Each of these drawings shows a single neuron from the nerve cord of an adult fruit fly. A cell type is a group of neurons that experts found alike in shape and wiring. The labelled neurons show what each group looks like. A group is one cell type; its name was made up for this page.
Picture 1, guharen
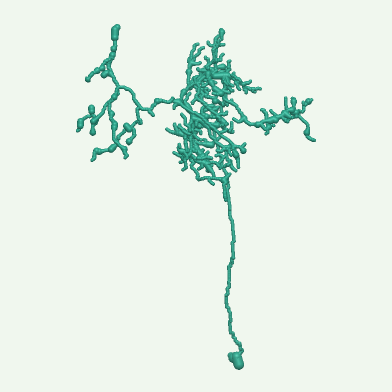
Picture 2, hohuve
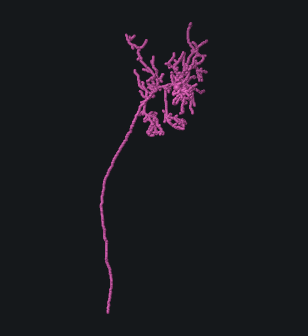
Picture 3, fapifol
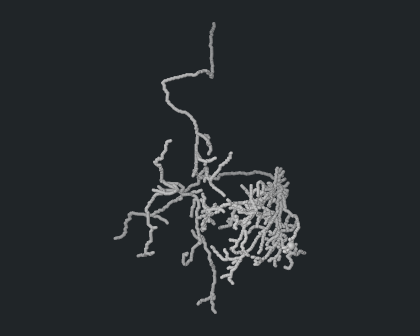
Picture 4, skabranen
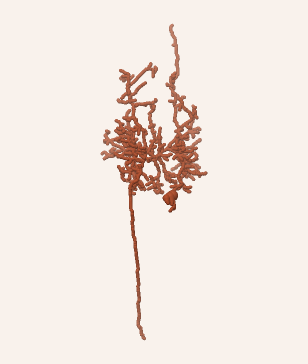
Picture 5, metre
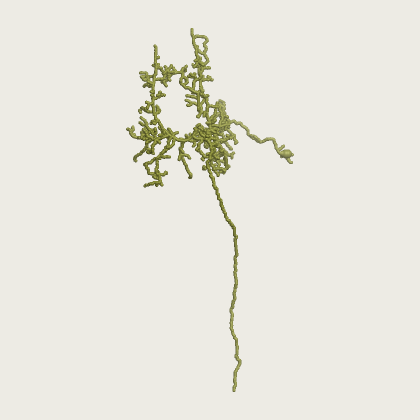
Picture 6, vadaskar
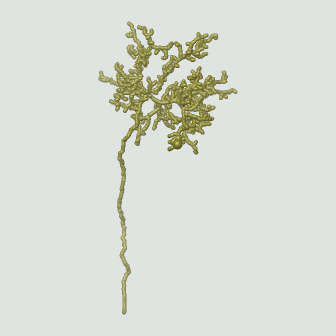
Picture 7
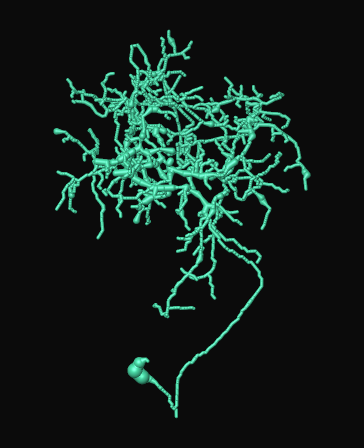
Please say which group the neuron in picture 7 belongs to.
fapifol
